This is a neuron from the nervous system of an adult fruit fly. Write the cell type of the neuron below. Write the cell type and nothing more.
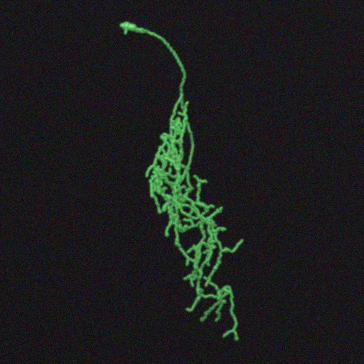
GNG621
